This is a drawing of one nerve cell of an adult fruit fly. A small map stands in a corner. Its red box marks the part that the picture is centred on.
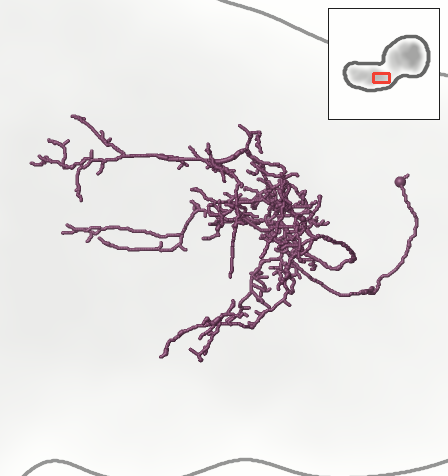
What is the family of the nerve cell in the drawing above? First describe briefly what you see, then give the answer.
Its cell body lies on the right of the picture. The picture shows dozens of branch ends. Its broad class is nerve-cord intrinsic neuron. The family is hemilineage 01A.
